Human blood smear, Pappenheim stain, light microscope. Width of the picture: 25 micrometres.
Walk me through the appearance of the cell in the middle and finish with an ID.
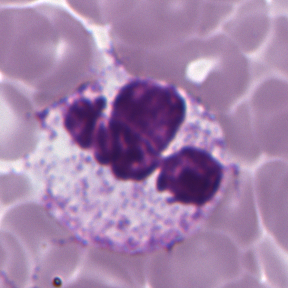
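Several separate lobes make up the nucleus, lying mainly across the upper half of the cell. Its chromatin is dark purple and densely clumped. Around it the cytoplasm is plentiful and very pale. It is a segmented neutrophil.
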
